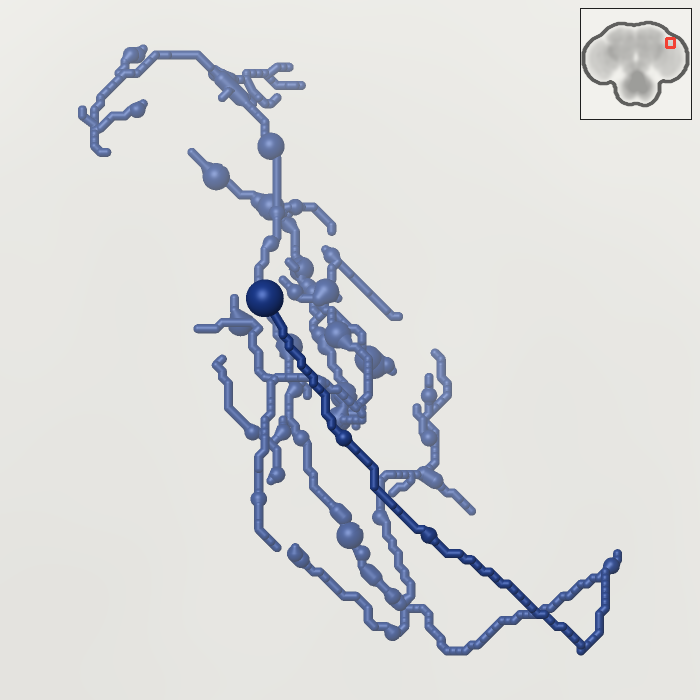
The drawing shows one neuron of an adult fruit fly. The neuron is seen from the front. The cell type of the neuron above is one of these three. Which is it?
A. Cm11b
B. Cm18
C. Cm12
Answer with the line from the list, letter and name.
B. Cm18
